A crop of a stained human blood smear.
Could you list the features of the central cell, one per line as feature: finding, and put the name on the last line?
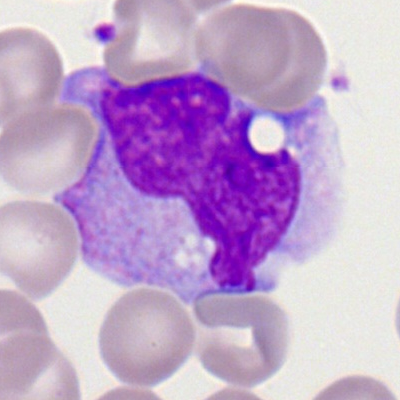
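Nucleus: irregularly folded, one lobe extending toward the bottom of the cell
Cytoplasm: pale grey-blue
Granules: fine, faint, pinkish-purple, within the cytoplasm
Vacuole: round, clear, at the upper right edge of the nucleus
Name: monocyte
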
